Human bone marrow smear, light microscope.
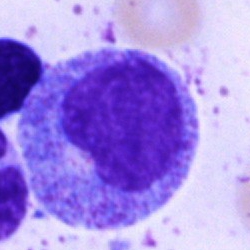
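Promyelocyte (central cell), stained bone marrow smear. The nucleus stains deep purple throughout. Abundant cytoplasm forms a broad rim, widest on the left and lower side. Many fine purple-red granules are scattered through it, and the cytoplasm between them is pale blue.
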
